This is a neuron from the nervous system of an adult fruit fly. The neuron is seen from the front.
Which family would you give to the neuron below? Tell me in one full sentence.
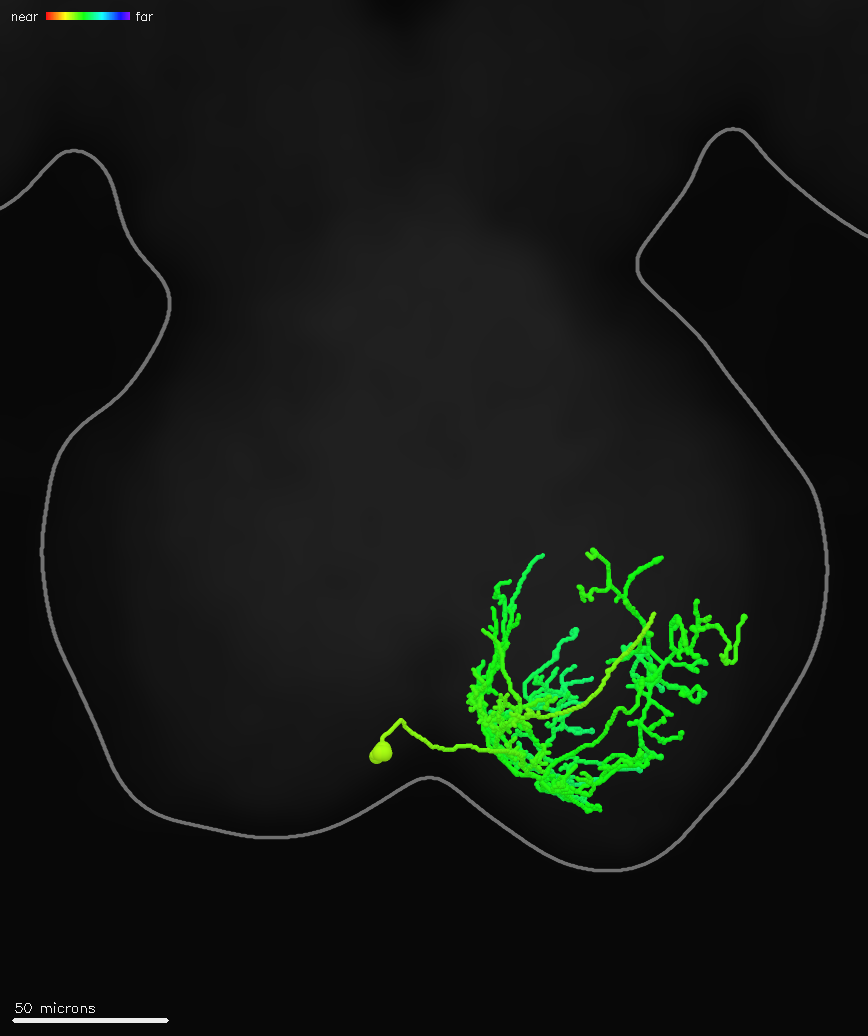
This neuron is designated as family hemilineage 13B.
